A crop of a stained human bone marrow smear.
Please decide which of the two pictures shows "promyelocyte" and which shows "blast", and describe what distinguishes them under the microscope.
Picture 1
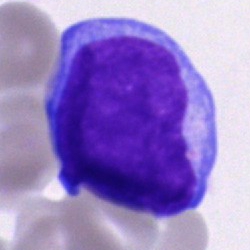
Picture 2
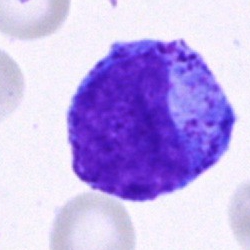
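The blast is in picture 1 and the promyelocyte in picture 2. Nucleus: in both cells it fills most of the cell, and in the promyelocyte it sits toward the left side.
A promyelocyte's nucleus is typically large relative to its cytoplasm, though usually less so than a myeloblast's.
Cytoplasm: the blast has only a narrow rim, wider on the right than on the left, while the promyelocyte shows its cytoplasm most clearly as a pale blue zone on the right.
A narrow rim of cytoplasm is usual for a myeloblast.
Chromatin: the blast's is dark purple and fairly evenly dense, the promyelocyte's finely stippled, and neither is gathered into coarse clumps. Granules: scattered purple granules lie within the promyelocyte's pale cytoplasm.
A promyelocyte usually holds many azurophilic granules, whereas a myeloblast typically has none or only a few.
Vacuoles: none are clearly seen in the promyelocyte. Edge and surroundings: a small blue bulge projects from the blast's lower left edge, and pale unnucleated red cells press against it on its left and lower sides; the promyelocyte is roughly round with a slightly uneven border.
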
